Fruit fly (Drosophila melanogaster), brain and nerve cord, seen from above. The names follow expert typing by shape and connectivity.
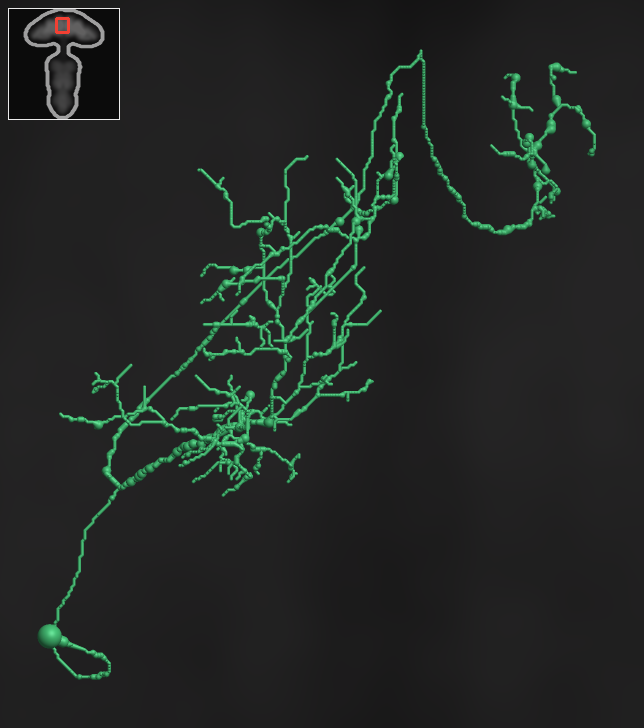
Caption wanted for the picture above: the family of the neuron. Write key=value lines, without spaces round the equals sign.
family=hemilineage SMPpv1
